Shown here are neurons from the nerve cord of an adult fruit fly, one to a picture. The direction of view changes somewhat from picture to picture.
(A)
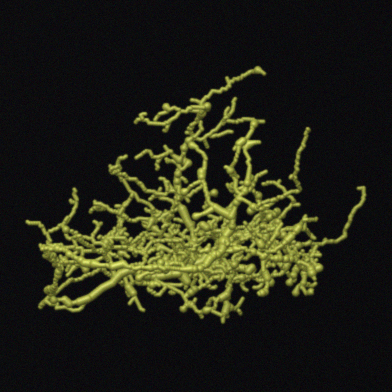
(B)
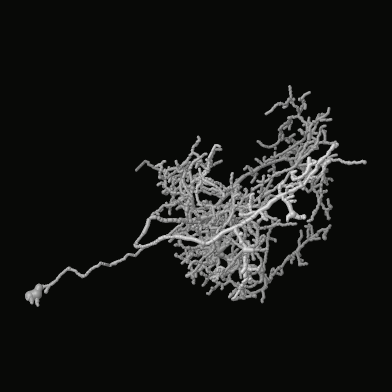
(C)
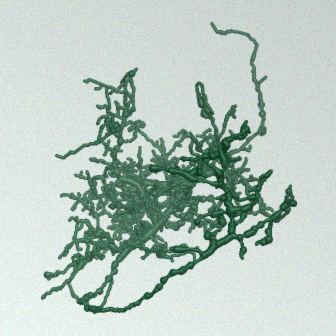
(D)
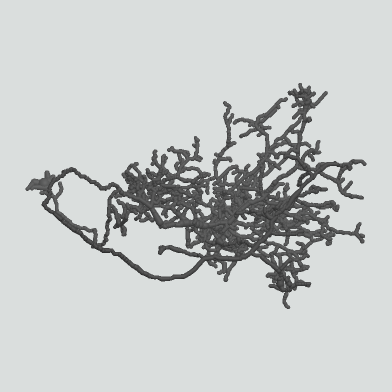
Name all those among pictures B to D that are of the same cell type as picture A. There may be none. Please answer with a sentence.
Picture B, picture C and picture D are of the same cell type.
